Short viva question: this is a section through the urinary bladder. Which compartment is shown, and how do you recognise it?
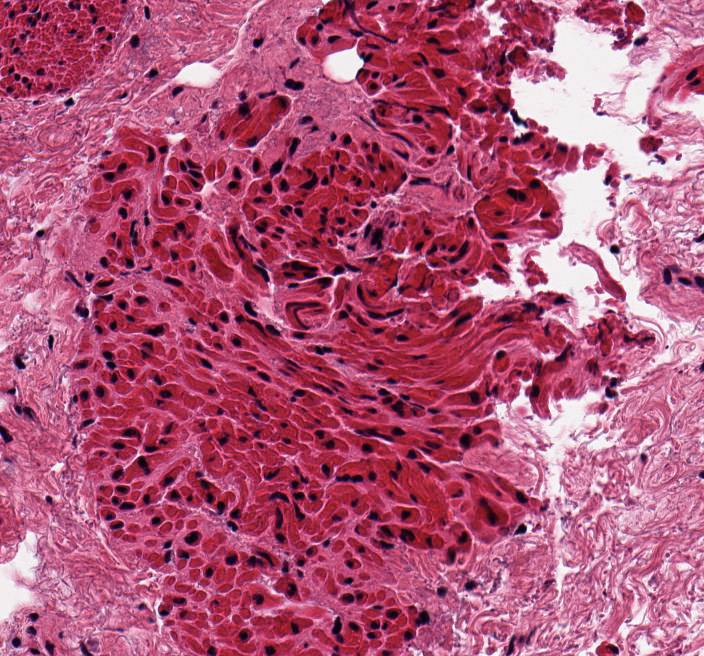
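You are looking at smooth muscle, a large bundle of it filling the centre and left of the field. Follow the centre of the bundle: the cells are cut along their length and run in wavy, curving streams. Now move to the lower left, where they are cut across and show round nuclei. Their cytoplasm stains deep red, darker than the surrounding stroma.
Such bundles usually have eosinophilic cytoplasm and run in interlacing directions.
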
